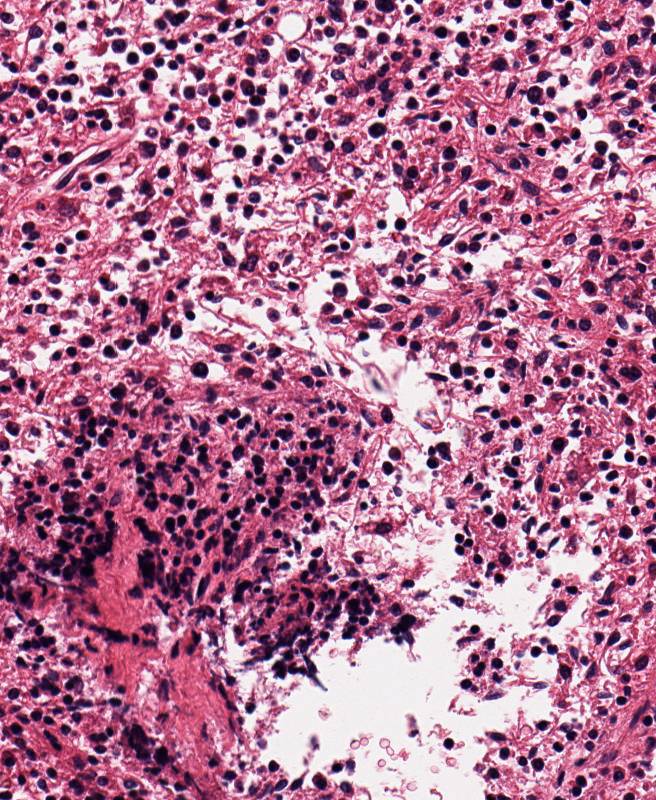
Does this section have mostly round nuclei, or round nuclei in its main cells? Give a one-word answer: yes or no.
Yes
